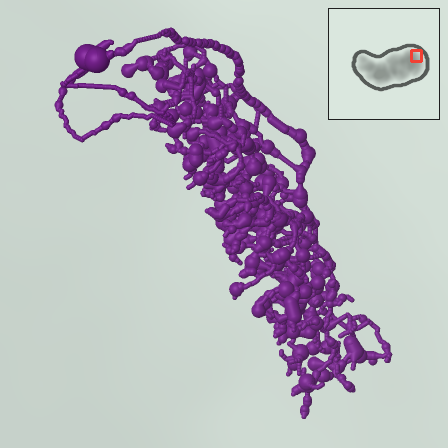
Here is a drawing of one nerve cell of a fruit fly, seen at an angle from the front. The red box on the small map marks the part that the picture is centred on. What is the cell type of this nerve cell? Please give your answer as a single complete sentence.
This nerve cell is a cell of type Pm2a.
